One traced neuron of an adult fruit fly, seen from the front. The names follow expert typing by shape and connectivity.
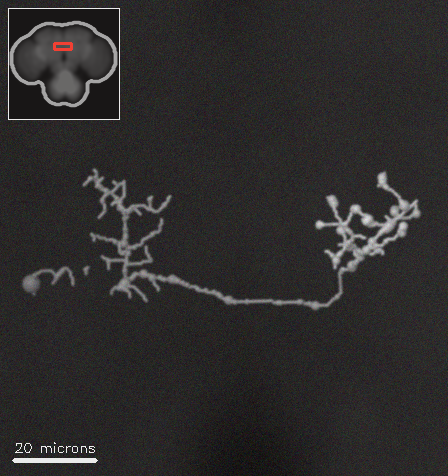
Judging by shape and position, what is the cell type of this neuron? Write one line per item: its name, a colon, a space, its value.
cell type: CB2783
